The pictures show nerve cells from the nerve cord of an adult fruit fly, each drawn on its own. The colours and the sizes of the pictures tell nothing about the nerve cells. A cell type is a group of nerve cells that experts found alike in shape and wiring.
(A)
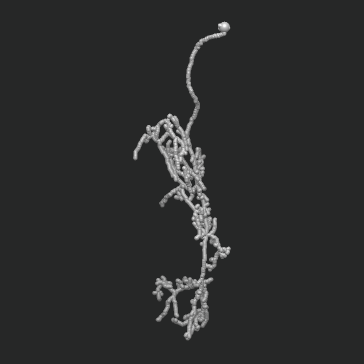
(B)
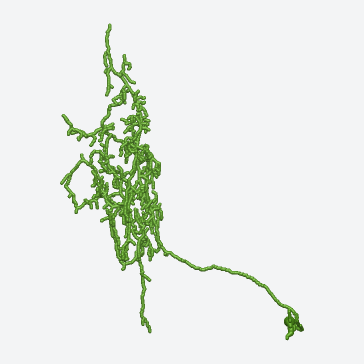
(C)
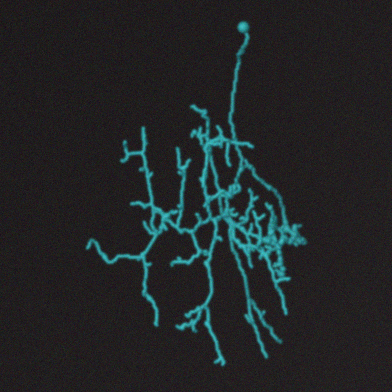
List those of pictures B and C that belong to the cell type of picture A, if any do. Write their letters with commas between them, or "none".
B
